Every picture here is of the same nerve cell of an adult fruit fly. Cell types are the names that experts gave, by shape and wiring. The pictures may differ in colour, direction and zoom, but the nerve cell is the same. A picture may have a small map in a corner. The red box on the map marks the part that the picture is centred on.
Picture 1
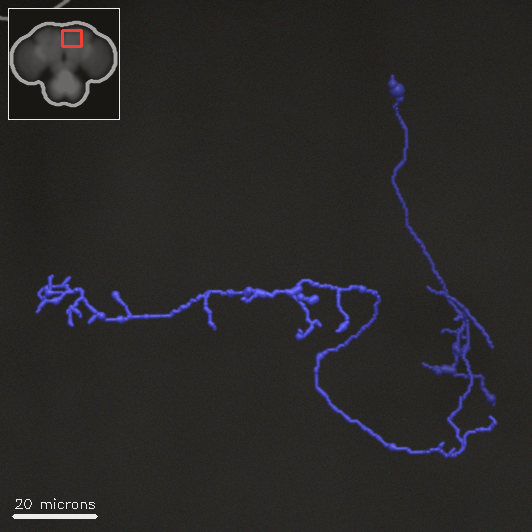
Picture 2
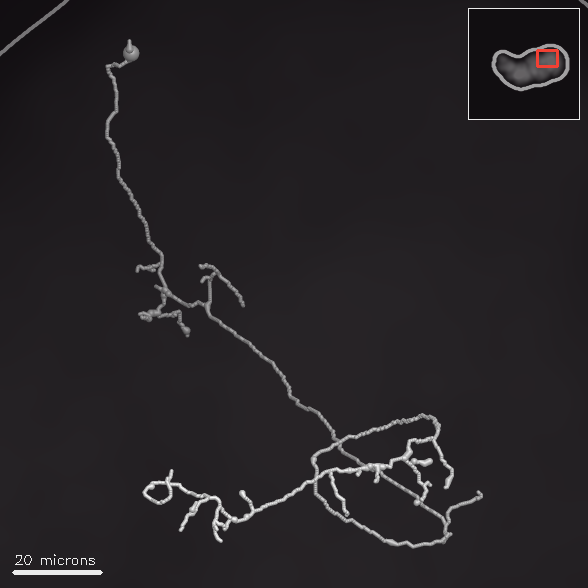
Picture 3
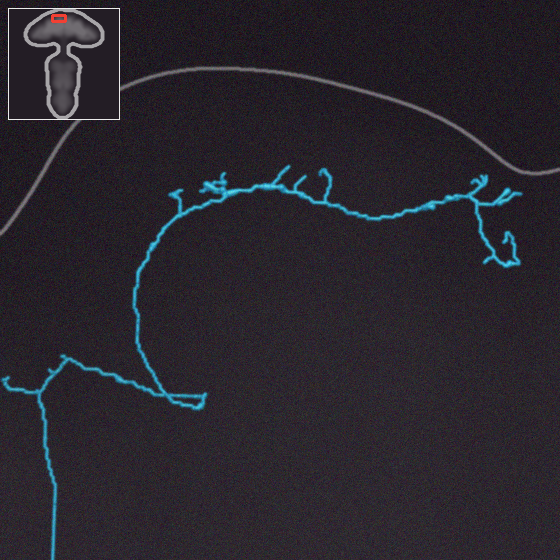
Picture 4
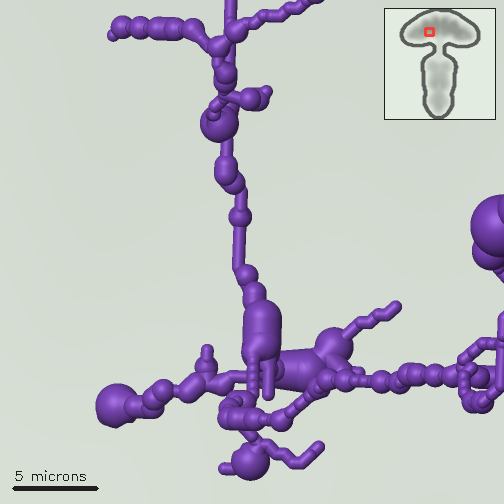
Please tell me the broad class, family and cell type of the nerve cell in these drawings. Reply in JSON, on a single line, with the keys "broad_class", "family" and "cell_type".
{"broad_class": "central-brain intrinsic neuron", "family": "class Kenyon Cell", "cell_type": "KCg-d"}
